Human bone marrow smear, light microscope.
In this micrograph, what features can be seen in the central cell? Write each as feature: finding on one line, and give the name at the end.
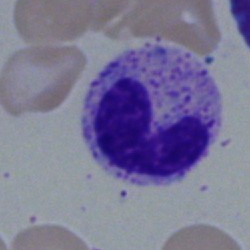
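Nucleus: curved, its notch opening toward the upper right
Chromatin: dark purple, coarsely clumped
Cytoplasm: pale lilac-grey
Granules: purple, scattered through the cytoplasm
Name, then: band neutrophil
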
